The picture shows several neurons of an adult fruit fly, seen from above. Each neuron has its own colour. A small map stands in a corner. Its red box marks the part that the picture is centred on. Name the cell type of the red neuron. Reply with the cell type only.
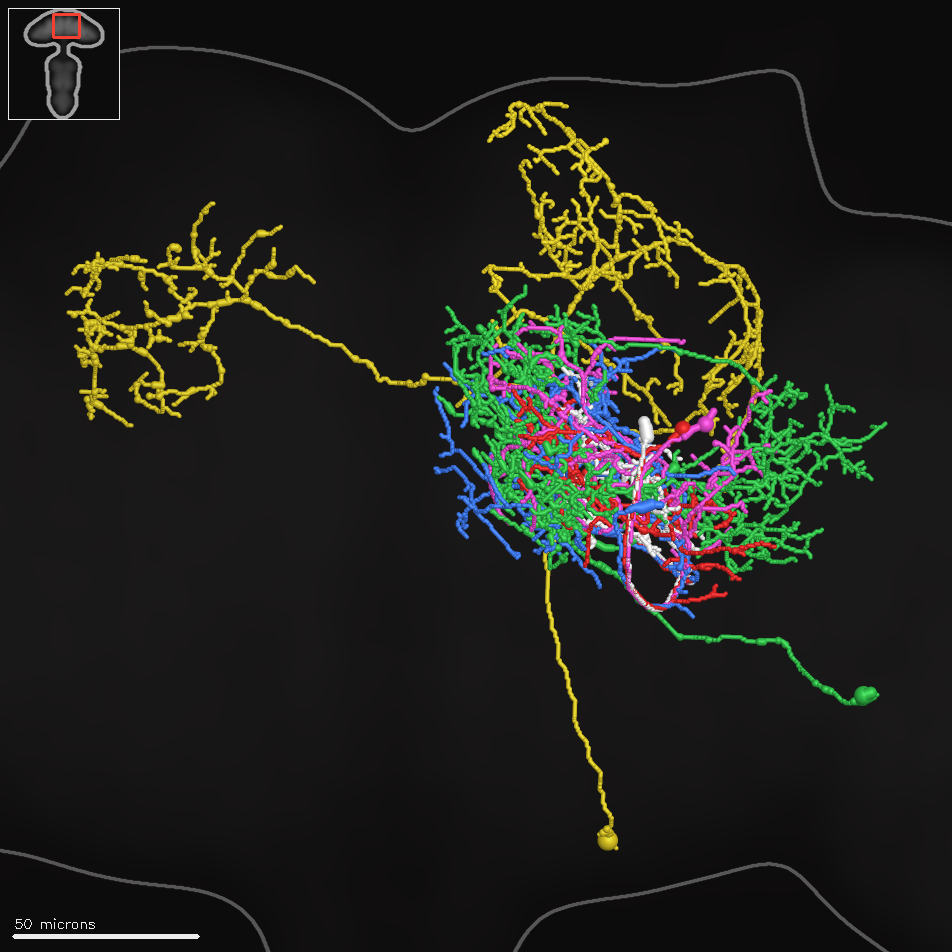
CB2572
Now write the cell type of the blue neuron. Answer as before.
SMP347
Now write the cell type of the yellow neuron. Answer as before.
LAL176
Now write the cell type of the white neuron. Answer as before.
SMP352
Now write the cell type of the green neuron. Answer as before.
SMP203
